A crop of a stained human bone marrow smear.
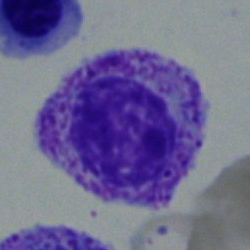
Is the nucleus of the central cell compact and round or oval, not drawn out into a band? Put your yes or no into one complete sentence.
Yes, what the nucleus forms is a compact round or oval shape.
